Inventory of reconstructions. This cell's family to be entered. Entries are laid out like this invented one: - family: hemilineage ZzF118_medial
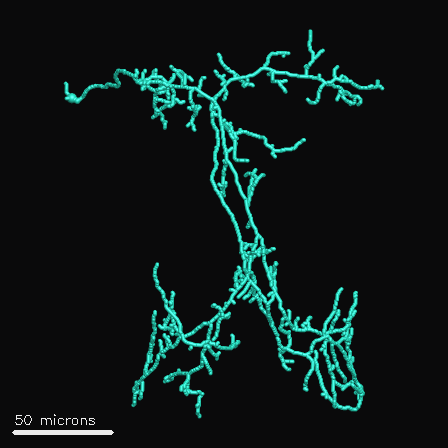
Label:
- family: hemilineage 12A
